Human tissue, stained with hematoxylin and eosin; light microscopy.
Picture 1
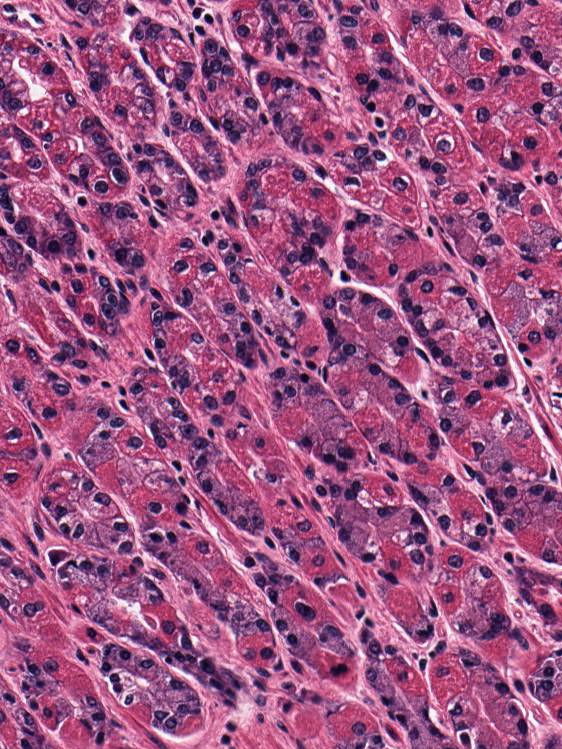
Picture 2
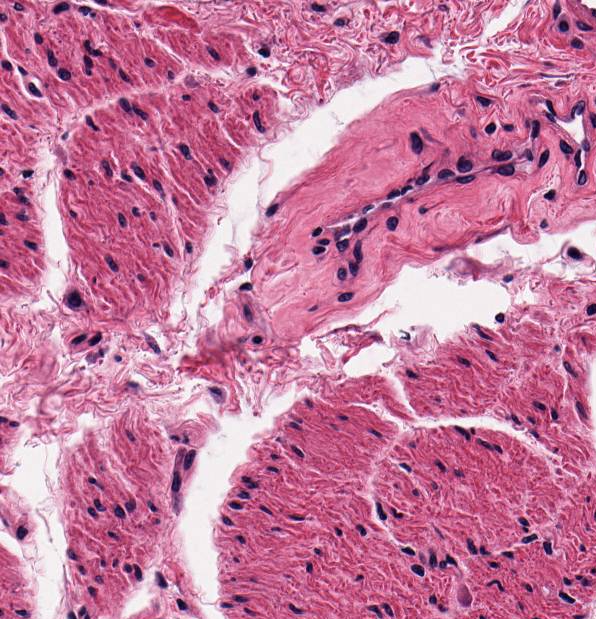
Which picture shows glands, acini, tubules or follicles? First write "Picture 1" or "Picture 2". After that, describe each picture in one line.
Picture 1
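What picture 1 shows: Closely packed glandular tubules run in parallel, diagonally across the whole field.
What picture 2 shows: No epithelium or glands are present anywhere in the field.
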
